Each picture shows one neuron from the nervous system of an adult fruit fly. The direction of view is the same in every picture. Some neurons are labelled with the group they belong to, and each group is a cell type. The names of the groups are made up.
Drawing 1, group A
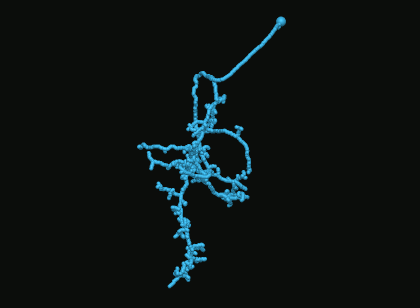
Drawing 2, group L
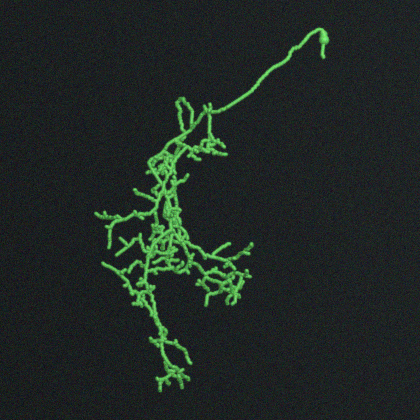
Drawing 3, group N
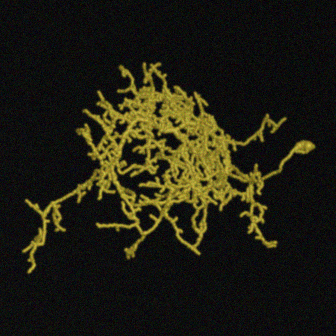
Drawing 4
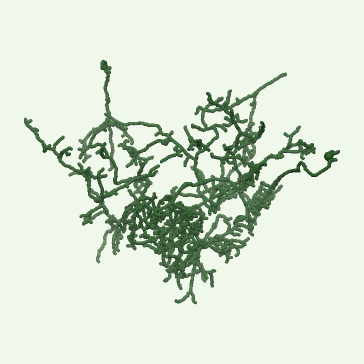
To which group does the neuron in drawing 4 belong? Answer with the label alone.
group N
